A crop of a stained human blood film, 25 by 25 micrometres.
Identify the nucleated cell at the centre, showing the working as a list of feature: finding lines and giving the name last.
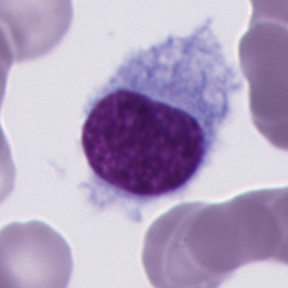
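Edge: fine hair-like projections fringing the cytoplasm
Cytoplasm: sitting mostly on the upper-right side of the nucleus
Nucleus: oval and unlobed, about 11 by 9 micrometres
Chromatin: dark purple, finely mottled all through
Cell: hairy cell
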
